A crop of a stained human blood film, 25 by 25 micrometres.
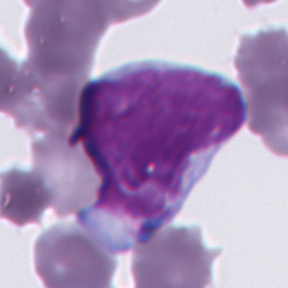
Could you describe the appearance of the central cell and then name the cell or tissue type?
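Outline irregular: broad at top, narrowing toward bottom. Nucleus fills most of the cell. Scant rim of pale blue-grey cytoplasm, mainly at the lower end. Small pointed projection from the left edge. Myeloblast.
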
